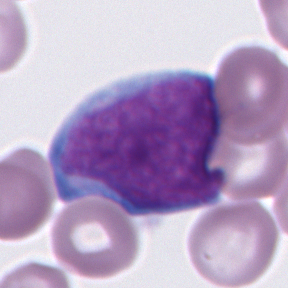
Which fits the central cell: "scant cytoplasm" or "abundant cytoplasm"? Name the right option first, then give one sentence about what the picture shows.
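Scant cytoplasm. The cytoplasm is a narrow rim that stains blue.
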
